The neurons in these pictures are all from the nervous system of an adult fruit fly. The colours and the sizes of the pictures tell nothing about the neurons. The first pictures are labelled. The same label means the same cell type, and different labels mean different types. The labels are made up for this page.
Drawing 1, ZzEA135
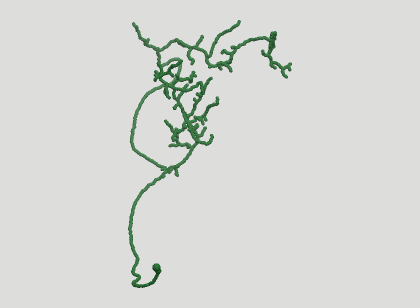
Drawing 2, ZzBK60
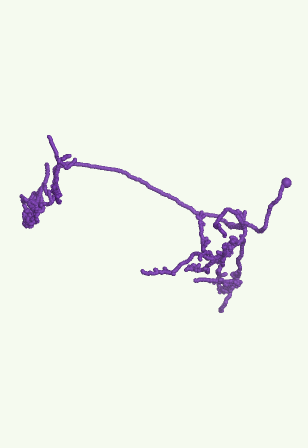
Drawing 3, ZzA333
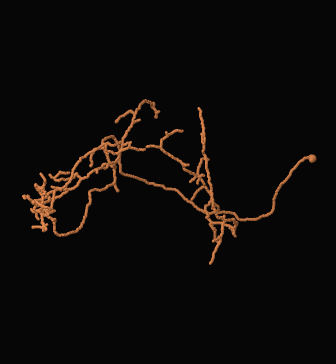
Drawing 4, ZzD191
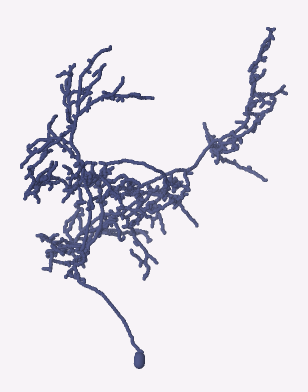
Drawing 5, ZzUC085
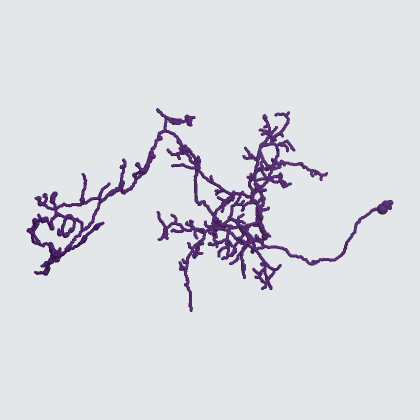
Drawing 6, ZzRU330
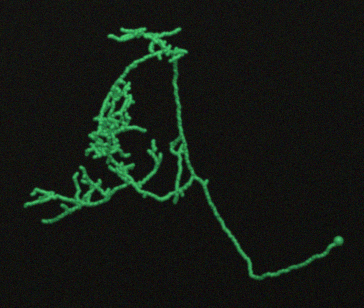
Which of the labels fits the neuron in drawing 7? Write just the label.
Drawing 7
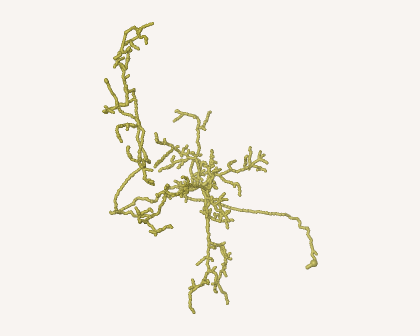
ZzUC085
